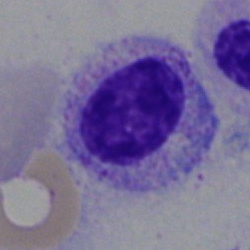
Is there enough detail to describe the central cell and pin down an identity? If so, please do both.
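Roughly round in outline, the cell has a slightly uneven edge. Its nucleus lies off-centre toward the upper left, so a wider rim of cytoplasm remains at the lower right. The chromatin stains deep purple and is fairly dense throughout, with only faint patchiness. Fine pinkish-purple granules are scattered through the cytoplasm. This cell is a myelocyte.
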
